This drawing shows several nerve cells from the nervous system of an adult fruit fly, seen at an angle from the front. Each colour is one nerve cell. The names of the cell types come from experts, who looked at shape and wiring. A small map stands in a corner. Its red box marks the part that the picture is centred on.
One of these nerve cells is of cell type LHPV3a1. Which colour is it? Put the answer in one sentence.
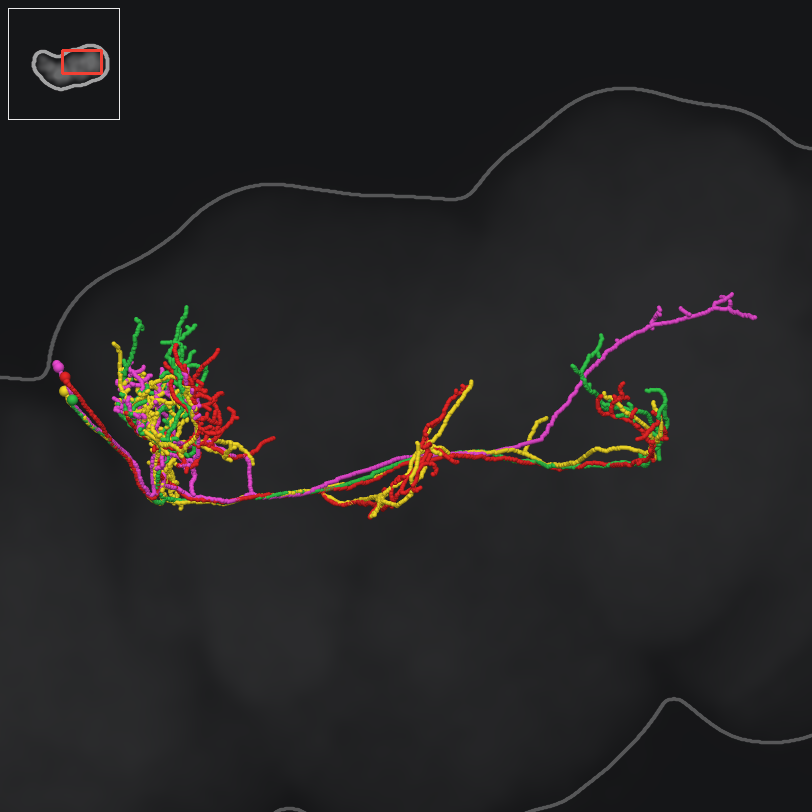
The colour is yellow.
